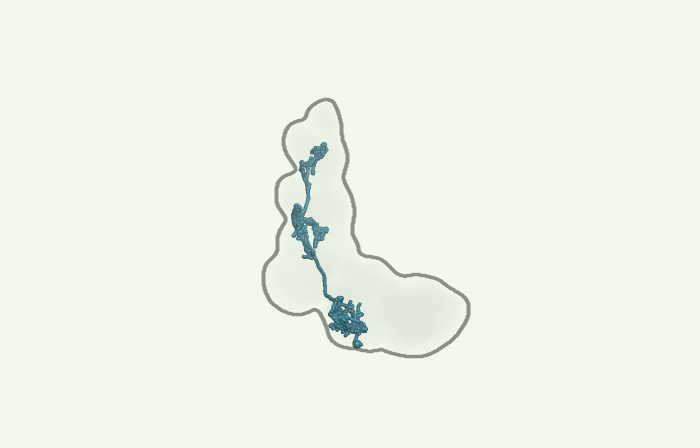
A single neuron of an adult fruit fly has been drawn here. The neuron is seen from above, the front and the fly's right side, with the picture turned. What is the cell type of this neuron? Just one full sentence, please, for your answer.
With respect to cell type, this neuron is DNge122.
